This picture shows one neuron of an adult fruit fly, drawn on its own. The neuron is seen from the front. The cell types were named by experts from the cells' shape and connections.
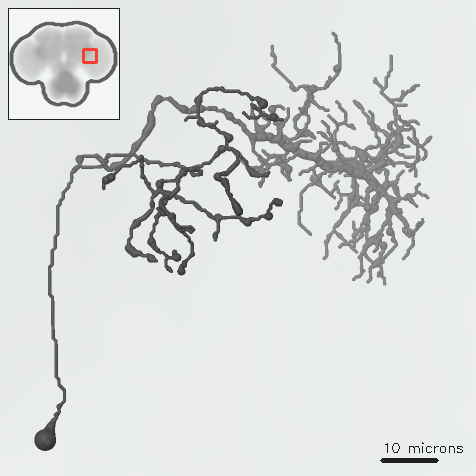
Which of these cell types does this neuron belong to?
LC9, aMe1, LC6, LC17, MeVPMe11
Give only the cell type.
LC17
